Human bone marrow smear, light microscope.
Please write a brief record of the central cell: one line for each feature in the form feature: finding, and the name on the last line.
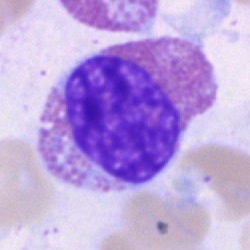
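Chromatin: dark purple, patchy with paler spots, not uniformly dense
Cytoplasm: moderate amount, pinkish-lilac rather than blue
Neighbours: pale unnucleated red cells close around the lower part
Name: eosinophil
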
